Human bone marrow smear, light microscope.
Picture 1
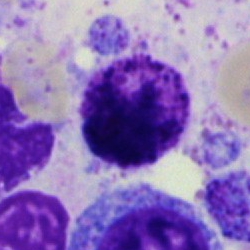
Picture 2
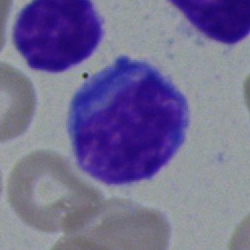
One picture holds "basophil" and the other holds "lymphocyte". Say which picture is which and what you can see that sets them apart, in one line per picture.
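In picture 1 we see a basophil: The cell is packed with coarse dark purple granules.
In picture 2 we see a lymphocyte: No granules are visible in the cytoplasm.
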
